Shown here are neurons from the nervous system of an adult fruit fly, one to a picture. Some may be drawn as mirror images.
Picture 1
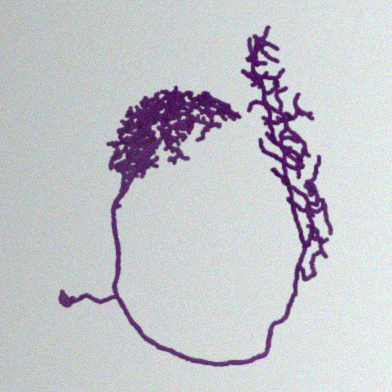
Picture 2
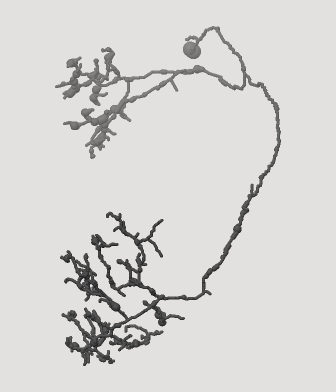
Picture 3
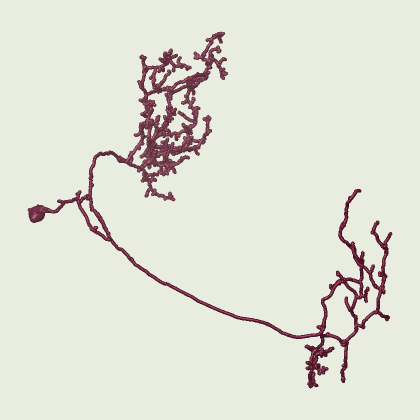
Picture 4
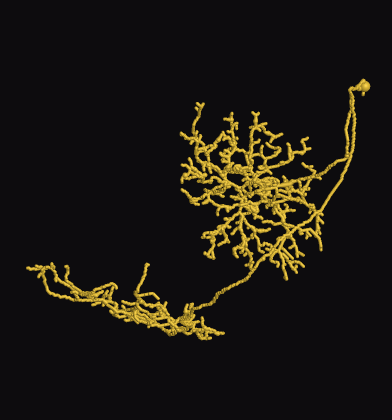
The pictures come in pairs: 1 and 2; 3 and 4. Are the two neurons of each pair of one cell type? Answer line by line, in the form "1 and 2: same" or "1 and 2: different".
1 and 2: different
3 and 4: different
